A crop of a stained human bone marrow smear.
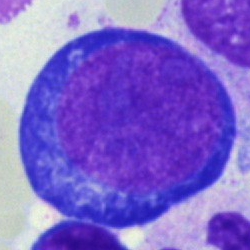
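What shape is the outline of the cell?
Round, with a smooth edge.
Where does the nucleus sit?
Off-centre, shifted toward the upper right of the cell.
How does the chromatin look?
Finely granular and evenly spread through the nucleus.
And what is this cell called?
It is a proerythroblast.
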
